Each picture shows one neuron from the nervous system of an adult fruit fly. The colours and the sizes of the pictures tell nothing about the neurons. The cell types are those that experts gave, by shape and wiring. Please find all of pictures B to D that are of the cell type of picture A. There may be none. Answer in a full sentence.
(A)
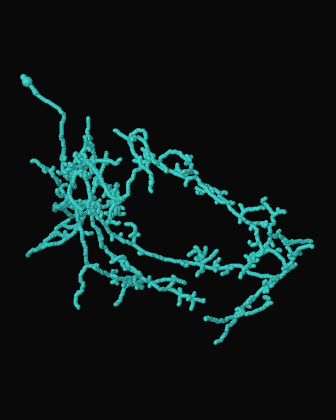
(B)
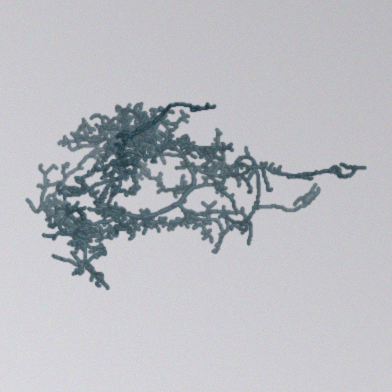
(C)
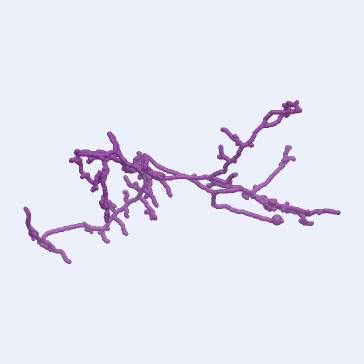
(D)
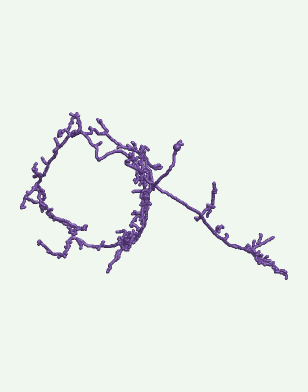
Picture D is of the same cell type.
